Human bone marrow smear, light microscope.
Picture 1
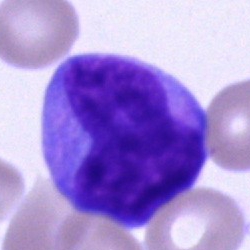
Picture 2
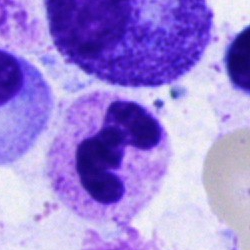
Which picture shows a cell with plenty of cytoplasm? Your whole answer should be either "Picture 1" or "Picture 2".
Picture 2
